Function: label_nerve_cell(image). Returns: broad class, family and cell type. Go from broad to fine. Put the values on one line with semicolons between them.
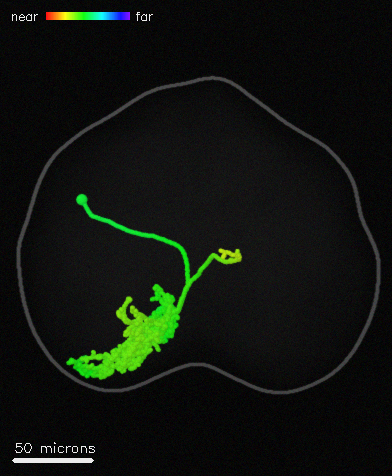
nerve-cord intrinsic neuron; hemilineage 23B; IN23B023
